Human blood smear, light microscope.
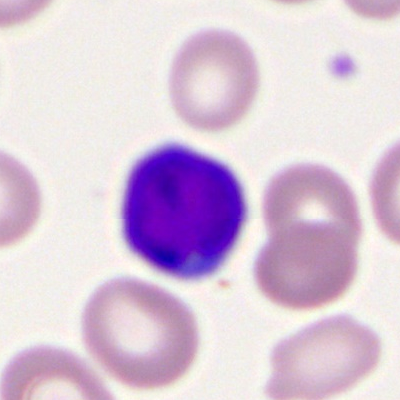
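Lymphocyte: looking at the cell in the middle, I see that its edge is smooth, with no surface projections. The nucleus seems to fill nearly the whole cell, and its chromatin is dark purple and dense. Only a thin sliver of pale blue cytoplasm shows, and that at the lower edge.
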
